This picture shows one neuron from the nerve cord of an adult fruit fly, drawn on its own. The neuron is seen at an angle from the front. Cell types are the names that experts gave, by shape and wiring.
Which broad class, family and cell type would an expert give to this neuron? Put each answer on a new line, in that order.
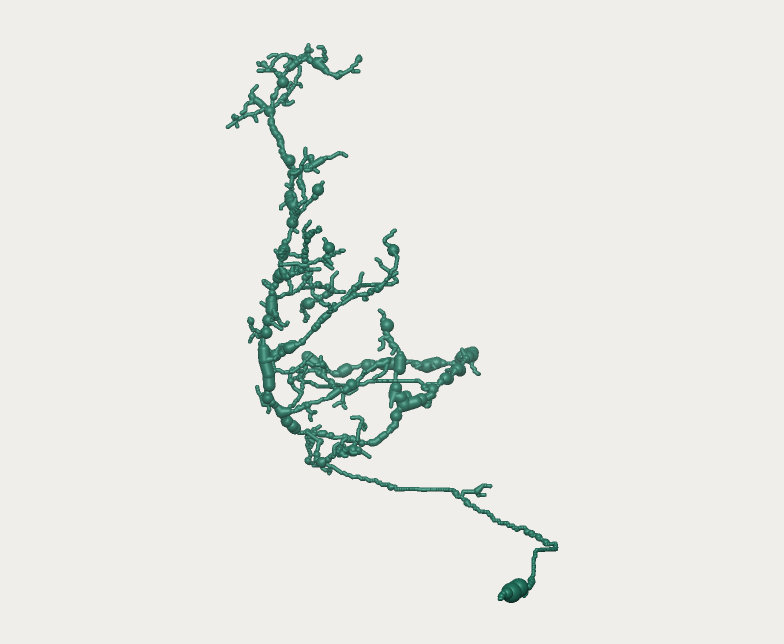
nerve-cord intrinsic neuron
hemilineage 14A
IN14A043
